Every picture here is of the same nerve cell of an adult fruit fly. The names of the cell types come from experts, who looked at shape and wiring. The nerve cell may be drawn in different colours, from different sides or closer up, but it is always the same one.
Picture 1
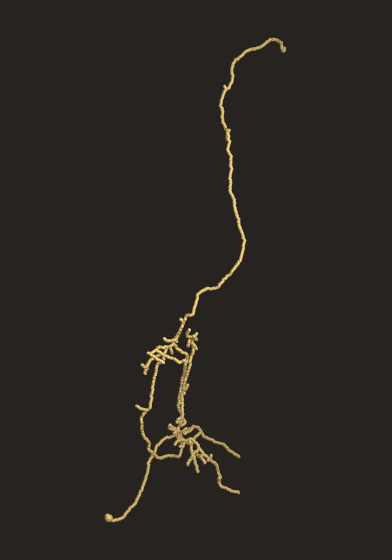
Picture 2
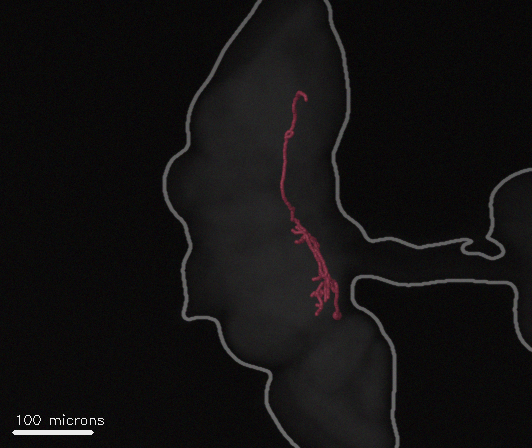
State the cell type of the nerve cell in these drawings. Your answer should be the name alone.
SLP322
